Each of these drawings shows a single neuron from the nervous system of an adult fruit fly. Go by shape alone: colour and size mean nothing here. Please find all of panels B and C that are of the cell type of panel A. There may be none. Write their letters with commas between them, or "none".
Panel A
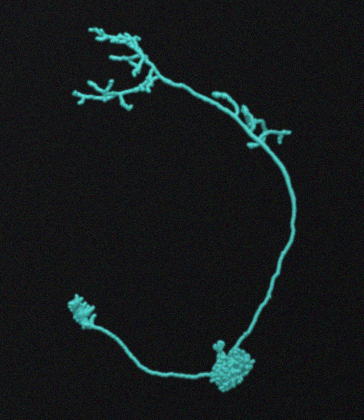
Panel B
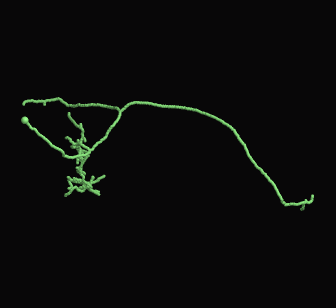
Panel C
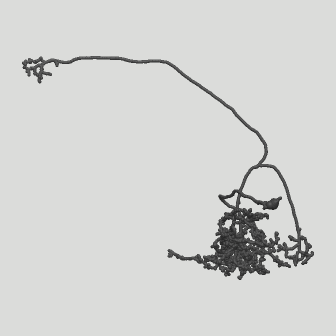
none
